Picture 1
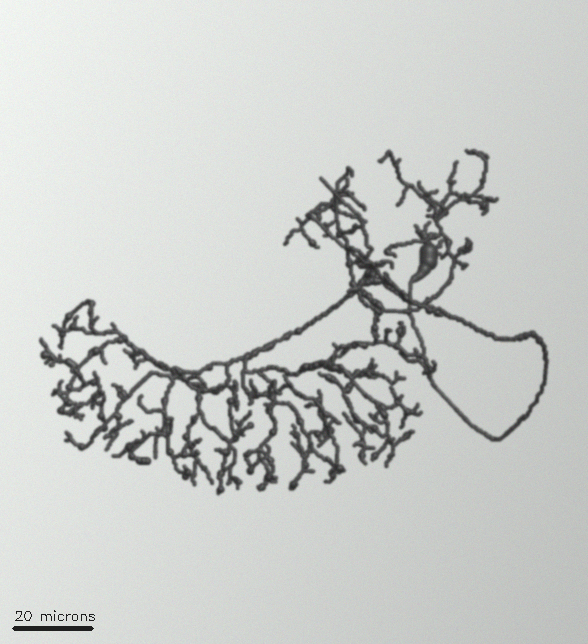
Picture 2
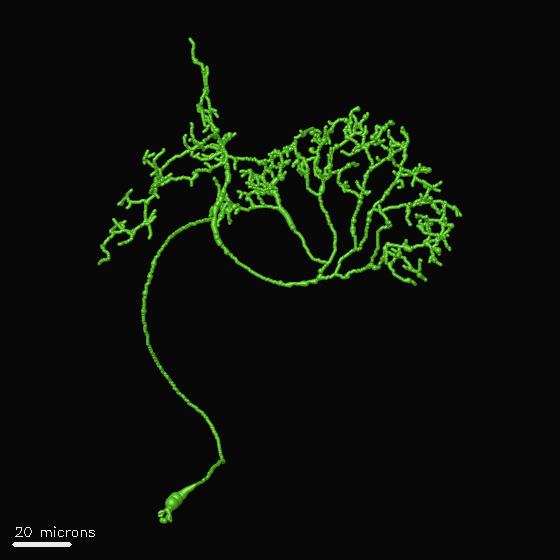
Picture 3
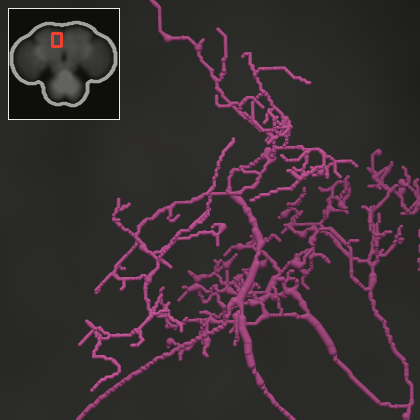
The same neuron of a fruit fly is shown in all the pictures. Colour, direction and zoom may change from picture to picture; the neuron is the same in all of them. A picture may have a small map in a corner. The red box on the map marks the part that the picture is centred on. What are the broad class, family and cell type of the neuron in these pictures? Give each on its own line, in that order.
central-brain intrinsic neuron
hemilineage LALv1_dorsal
FB6N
